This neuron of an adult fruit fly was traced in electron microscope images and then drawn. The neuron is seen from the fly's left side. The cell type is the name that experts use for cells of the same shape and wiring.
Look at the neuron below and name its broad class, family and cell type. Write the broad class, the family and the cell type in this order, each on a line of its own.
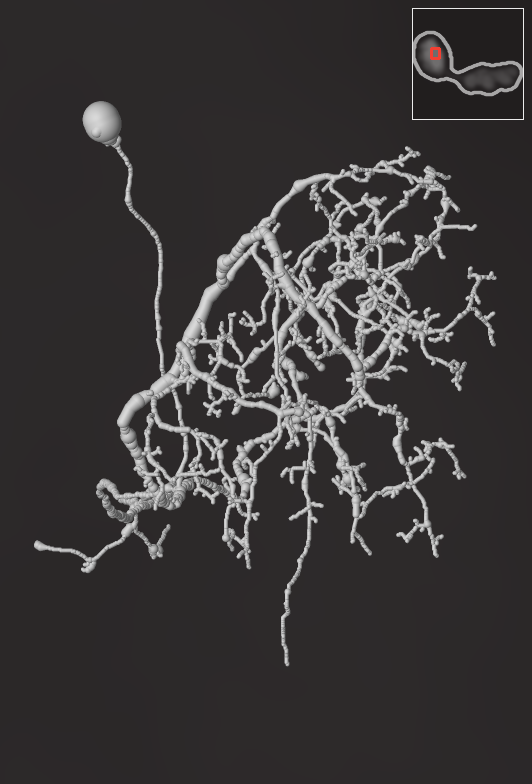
optic-lobe intrinsic neuron
hemilineage VPNp1_lateral
LC14a-2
